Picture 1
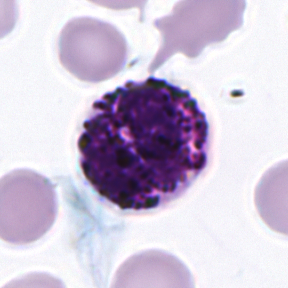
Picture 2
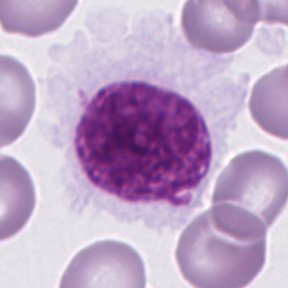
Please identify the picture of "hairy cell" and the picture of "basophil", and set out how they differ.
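Let me see: the basophil is in picture 1, and the hairy cell is in picture 2. In the first picture I find a round cell crowded with coarse granules, dark purple to nearly black, and they vary in size from one to the next.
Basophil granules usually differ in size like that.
The granules lie over the nucleus, so I can't follow its outline.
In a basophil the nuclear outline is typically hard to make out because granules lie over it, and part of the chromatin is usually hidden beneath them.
Its surface has no projections.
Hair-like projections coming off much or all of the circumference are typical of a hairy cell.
Turning to the second picture, the cytoplasm is very pale greyish-lavender, and I see no granules and no vacuoles in it. Red cells lie around it on all sides.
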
